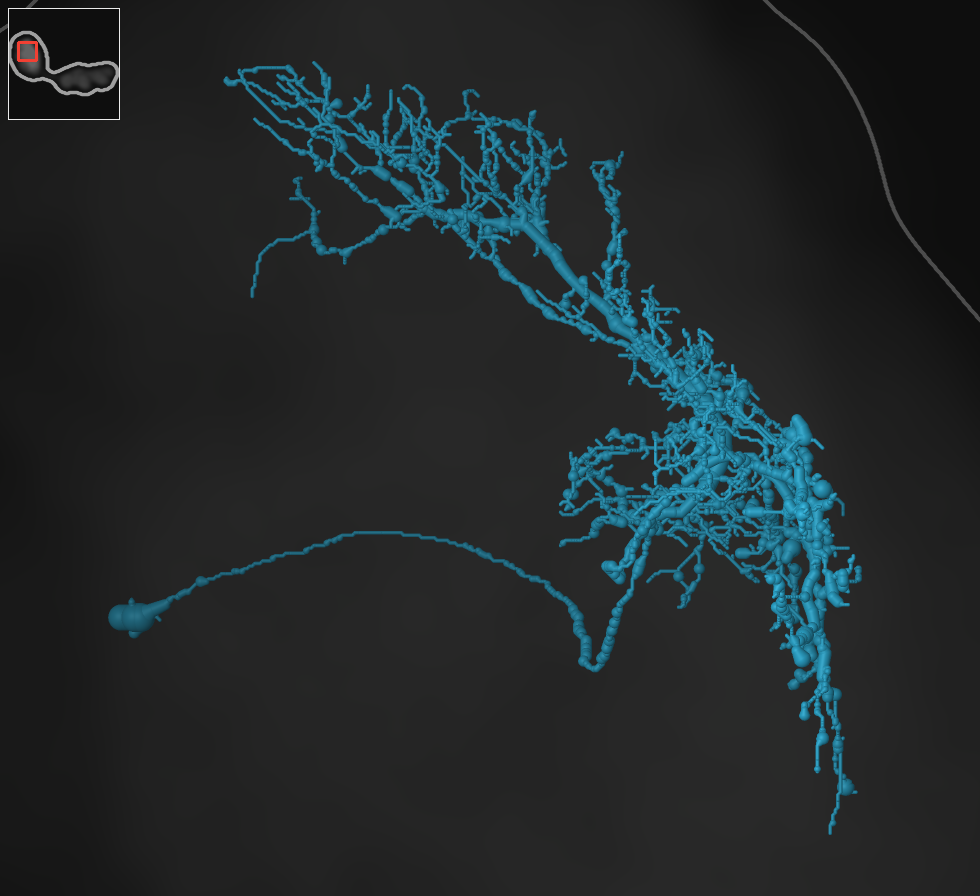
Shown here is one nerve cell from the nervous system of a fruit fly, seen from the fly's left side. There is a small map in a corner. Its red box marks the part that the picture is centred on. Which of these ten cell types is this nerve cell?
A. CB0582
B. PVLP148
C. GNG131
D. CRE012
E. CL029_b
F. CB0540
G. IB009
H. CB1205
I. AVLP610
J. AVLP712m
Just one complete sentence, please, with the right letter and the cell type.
Option G, the cell type IB009, describes the nerve cell.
